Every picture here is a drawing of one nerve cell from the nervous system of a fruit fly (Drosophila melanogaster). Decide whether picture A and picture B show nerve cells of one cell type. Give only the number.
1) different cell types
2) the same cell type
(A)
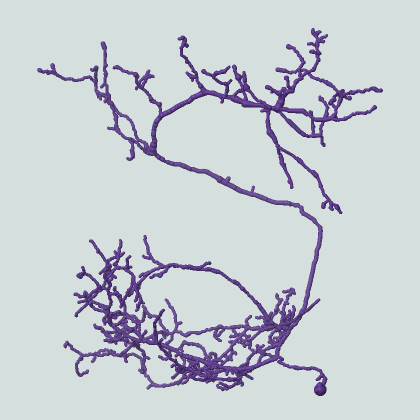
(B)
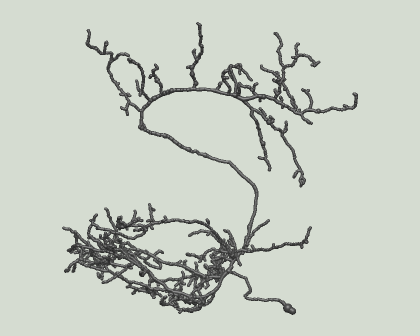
2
